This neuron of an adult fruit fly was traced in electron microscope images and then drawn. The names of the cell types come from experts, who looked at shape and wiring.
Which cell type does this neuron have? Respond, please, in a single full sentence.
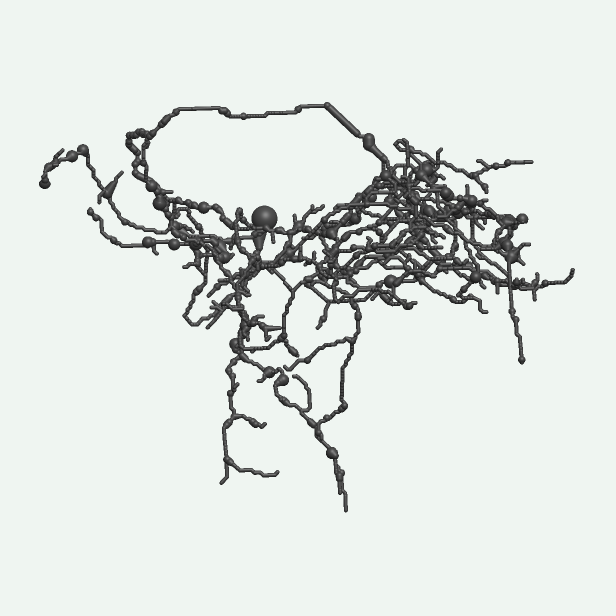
The cell type SMP377 is the type of this neuron.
